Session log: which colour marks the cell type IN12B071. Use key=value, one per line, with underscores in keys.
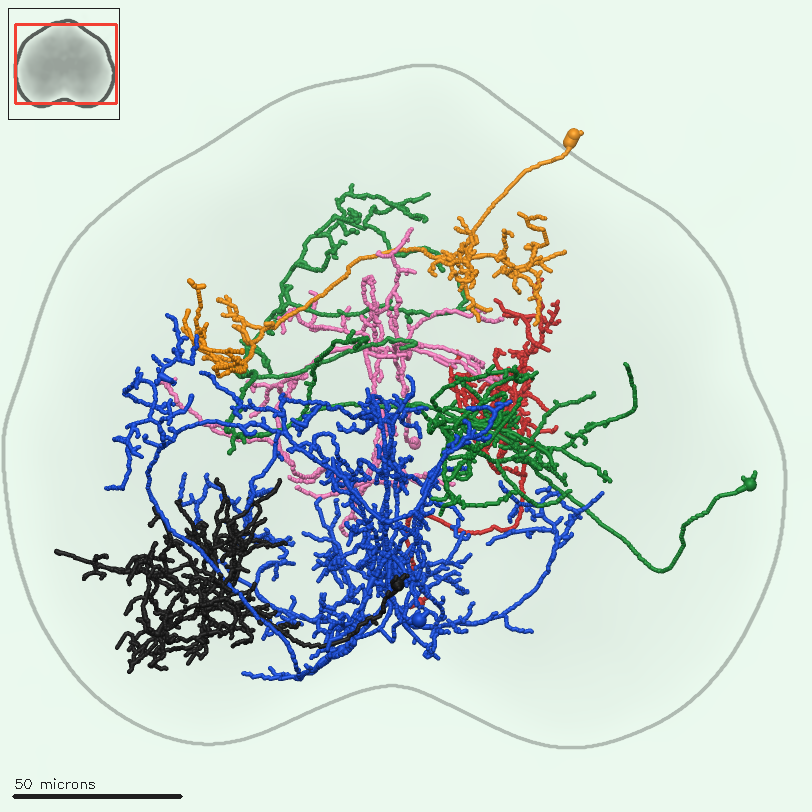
colour=pink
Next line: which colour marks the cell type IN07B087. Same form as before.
colour=orange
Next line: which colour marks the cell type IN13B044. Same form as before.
colour=black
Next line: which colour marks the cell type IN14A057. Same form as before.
colour=red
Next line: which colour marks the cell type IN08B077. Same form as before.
colour=green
